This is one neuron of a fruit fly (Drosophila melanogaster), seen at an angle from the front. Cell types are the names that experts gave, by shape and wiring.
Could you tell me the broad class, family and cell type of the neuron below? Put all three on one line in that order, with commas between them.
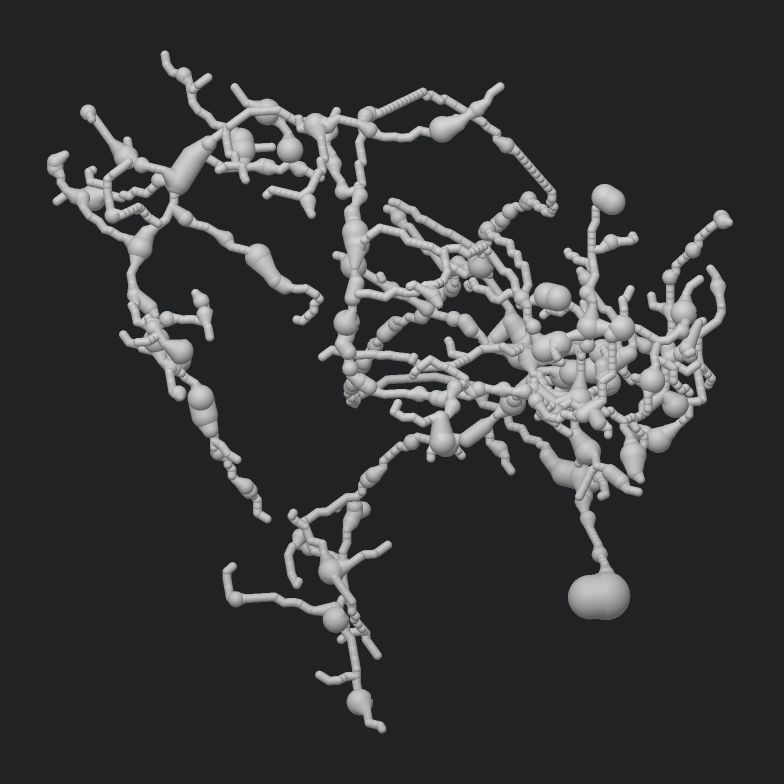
central-brain intrinsic neuron, hemilineage LHp1, CB2111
